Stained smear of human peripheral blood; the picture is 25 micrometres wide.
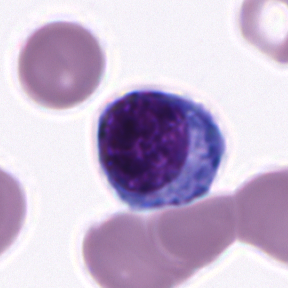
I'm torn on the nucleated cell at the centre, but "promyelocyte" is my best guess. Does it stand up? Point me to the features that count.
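No coarse granules in the cytoplasm; chromatin dark purple and coarsely clumped. Verdict: promyelocyte does not fit; this is a plasma cell.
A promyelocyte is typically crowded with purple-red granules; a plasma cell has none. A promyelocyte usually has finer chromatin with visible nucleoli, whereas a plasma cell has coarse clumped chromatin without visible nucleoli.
Both findings speak for plasma cell and against promyelocyte.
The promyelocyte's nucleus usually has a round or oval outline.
Nucleus here a single round to oval mass without lobes, so its shape gives no ground against promyelocyte. Nucleus about 9 by 8 micrometres, filling about 60% of the cell's area, lying toward the upper left of the cell. Cell about 11 micrometres across, about 1.5 times as wide as a red cell lying whole in the picture. Outline smooth and roughly round; no surface projections; red cells touching the lower edge.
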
